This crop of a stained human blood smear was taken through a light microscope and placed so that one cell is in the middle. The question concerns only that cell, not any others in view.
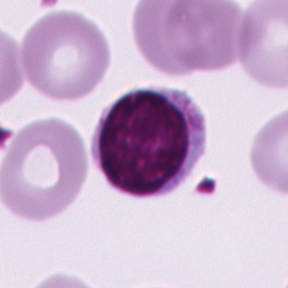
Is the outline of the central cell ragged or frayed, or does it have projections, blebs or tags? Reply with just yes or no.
No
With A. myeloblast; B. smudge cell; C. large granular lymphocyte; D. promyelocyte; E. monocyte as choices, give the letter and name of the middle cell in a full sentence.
Option C is to be chosen, as the central cell is a large granular lymphocyte.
